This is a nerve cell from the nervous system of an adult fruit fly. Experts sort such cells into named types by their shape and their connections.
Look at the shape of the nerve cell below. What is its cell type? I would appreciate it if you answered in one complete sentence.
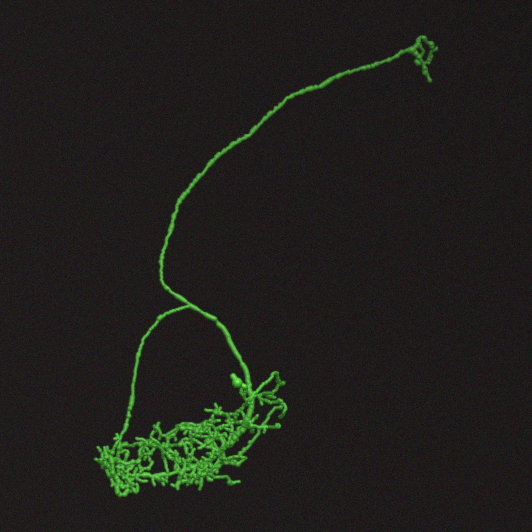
The cell type CB3710 includes this neuron.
